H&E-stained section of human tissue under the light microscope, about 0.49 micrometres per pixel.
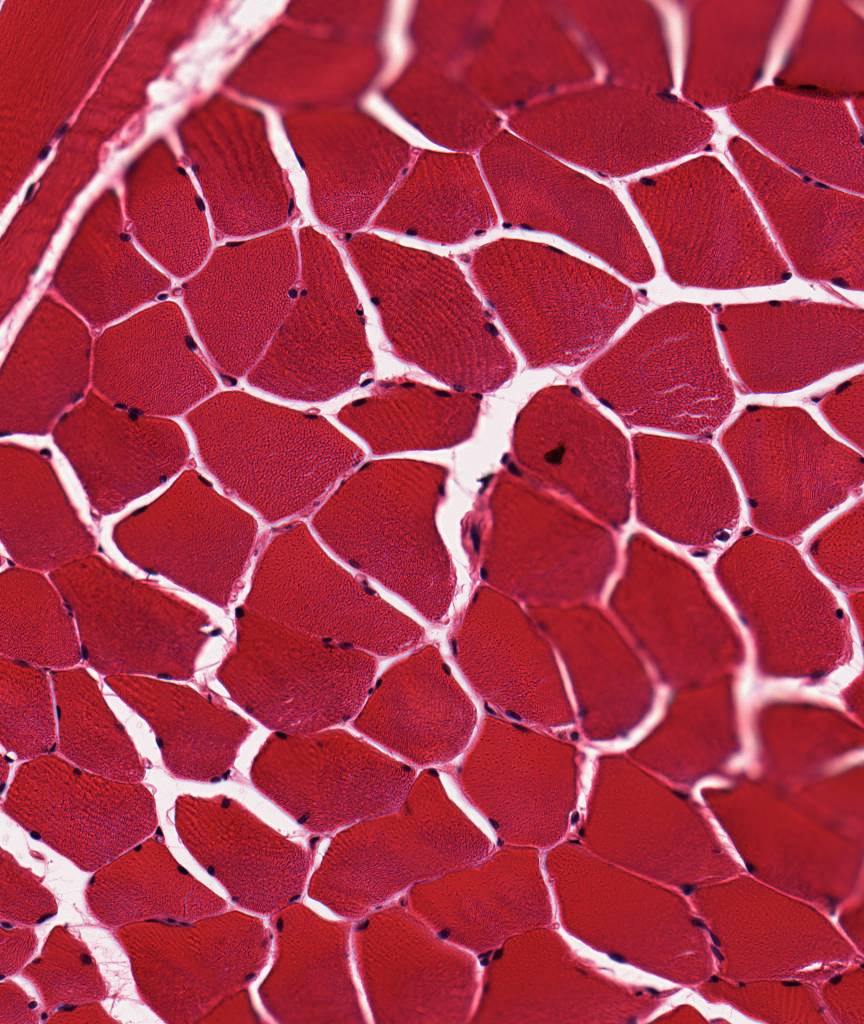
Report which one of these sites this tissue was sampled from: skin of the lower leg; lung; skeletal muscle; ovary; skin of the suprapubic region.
skeletal muscle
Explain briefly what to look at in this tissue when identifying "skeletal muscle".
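Tissue: skeletal muscle. Fibre nuclei small, dark, flattened, at the fibre edges, not the centres. Fibre cytoplasm deep, fairly even red throughout the field.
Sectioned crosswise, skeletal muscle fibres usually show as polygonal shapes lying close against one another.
Here the fibres are instead separated by empty white gaps, consistent with shrinkage during processing. No fat cells seen.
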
